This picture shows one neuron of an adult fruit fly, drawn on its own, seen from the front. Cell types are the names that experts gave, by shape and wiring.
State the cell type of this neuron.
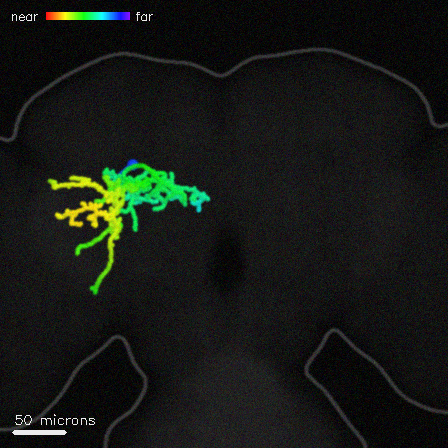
AVLP525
